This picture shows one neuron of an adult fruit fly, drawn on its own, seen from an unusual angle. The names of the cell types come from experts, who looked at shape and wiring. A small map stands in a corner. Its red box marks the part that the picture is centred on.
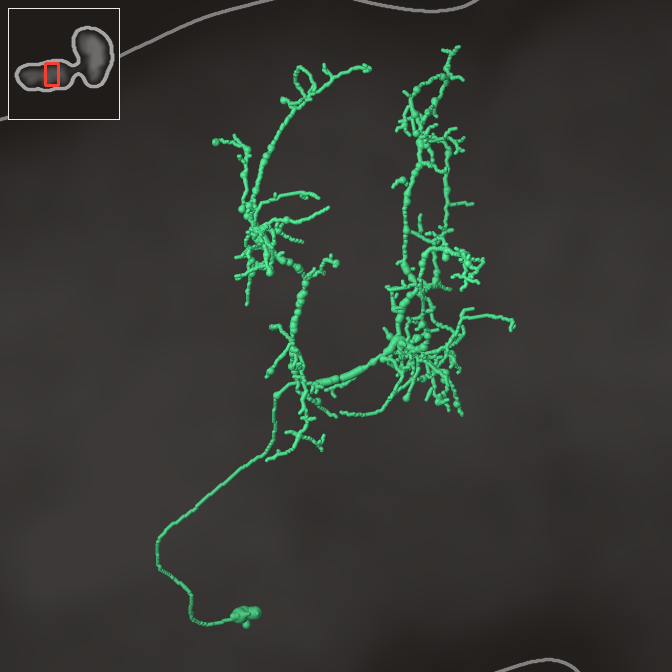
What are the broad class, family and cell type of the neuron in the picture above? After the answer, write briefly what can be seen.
It is a nerve-cord intrinsic neuron. Its family is hemilineage 00A. The cell type is IN00A044. Dozens of branch ends can be seen. As drawn here it is taller than it is wide.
